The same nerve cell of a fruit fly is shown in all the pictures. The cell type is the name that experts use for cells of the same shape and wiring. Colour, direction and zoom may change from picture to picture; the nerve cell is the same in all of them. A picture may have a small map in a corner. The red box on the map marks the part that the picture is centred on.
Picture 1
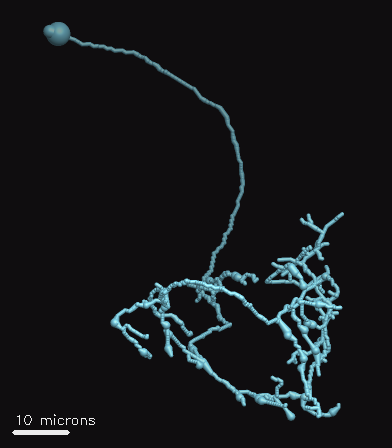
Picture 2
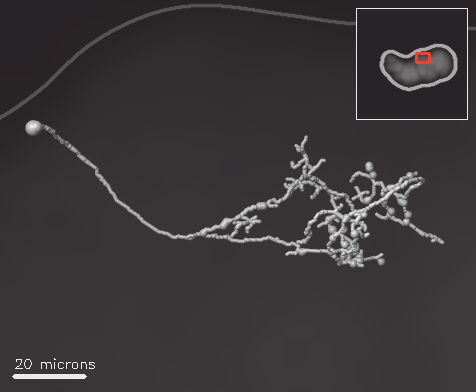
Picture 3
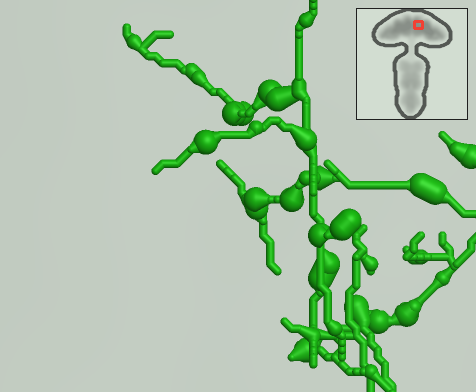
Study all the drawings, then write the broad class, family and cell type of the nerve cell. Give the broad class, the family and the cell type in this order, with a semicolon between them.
central-brain intrinsic neuron; hemilineage SLPad1_posterior; CB1220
